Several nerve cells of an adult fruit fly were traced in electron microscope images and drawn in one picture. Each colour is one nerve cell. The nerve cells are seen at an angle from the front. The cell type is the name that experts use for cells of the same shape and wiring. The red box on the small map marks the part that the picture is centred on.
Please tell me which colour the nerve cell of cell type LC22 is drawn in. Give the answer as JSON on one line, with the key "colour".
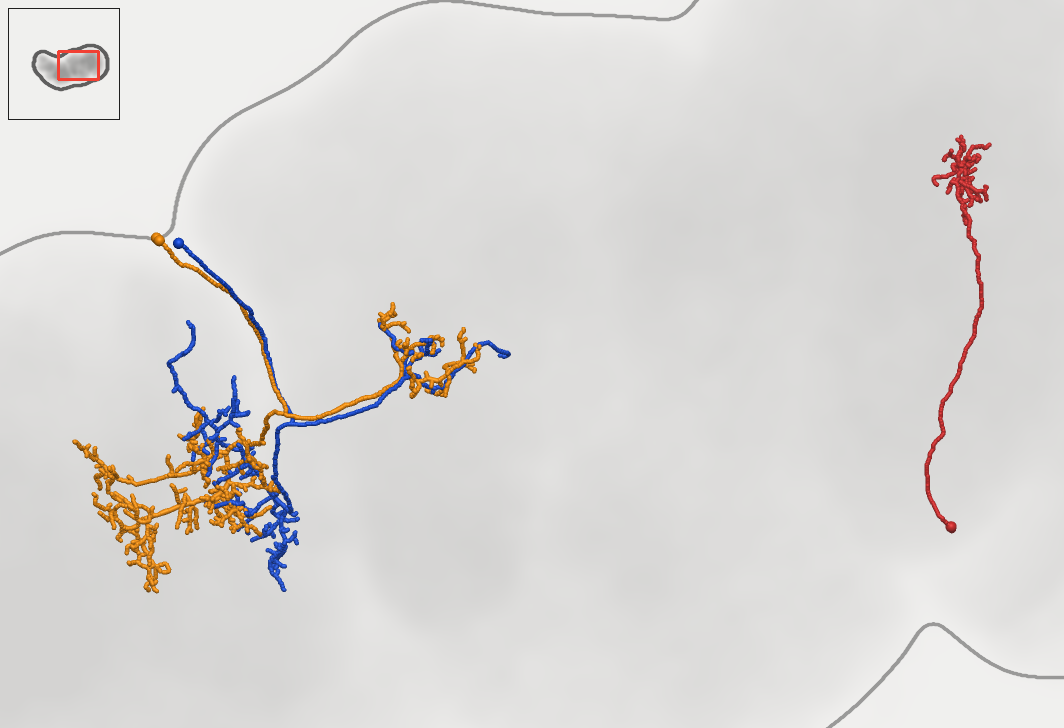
{"colour": "blue"}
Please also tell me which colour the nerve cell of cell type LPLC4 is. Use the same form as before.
{"colour": "orange"}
